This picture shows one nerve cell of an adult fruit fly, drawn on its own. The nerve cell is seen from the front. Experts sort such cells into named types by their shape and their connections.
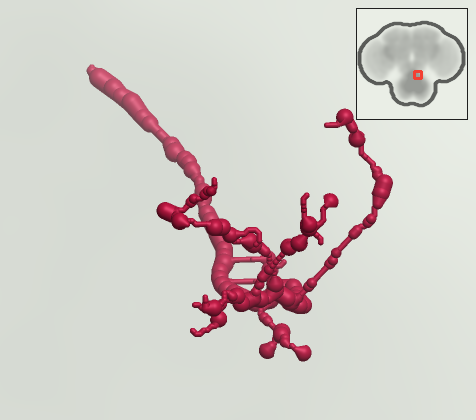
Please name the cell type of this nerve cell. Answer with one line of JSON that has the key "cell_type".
{"cell_type": "SNxx10"}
